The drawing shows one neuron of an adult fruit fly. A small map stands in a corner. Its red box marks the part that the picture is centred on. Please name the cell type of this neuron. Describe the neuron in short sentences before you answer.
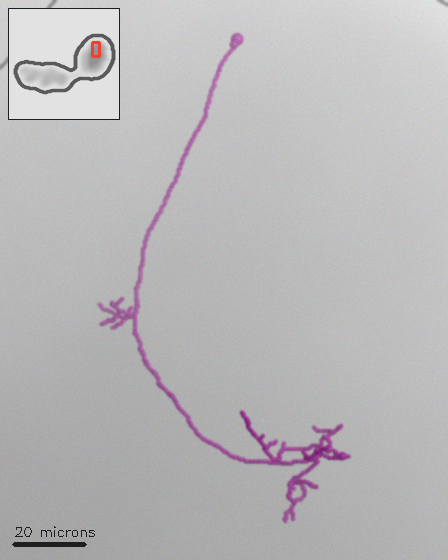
The cell body is at the top of the picture. By the scale bar it is about 140 microns tall in this view. Its broad class is central-brain intrinsic neuron. It is of cell type PFNp_d.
